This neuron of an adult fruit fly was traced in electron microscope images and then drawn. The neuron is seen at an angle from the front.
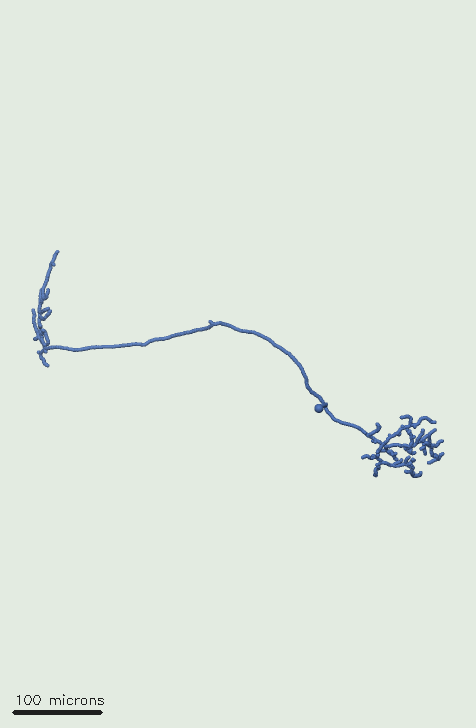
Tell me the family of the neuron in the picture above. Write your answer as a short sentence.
The family is hemilineage VPNl&d1_lateral.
